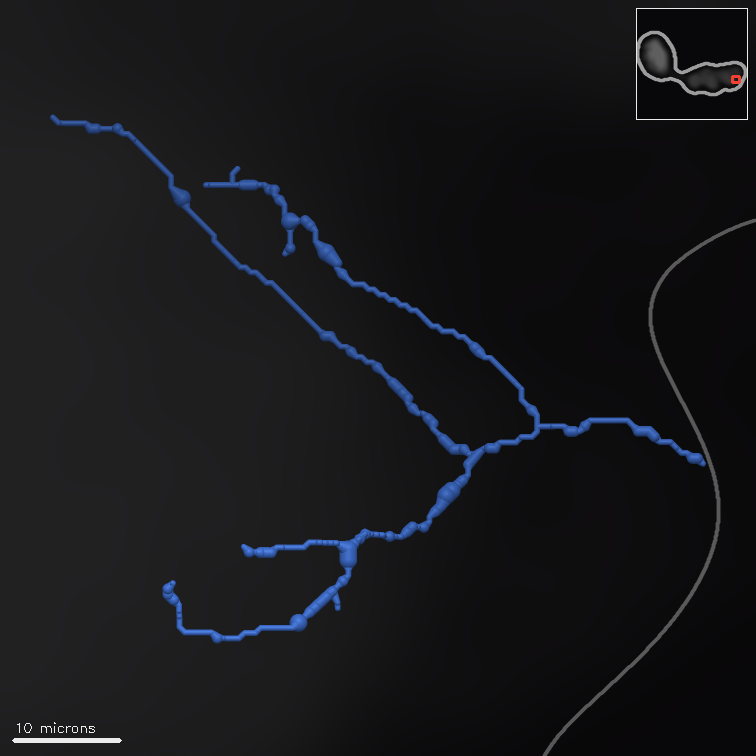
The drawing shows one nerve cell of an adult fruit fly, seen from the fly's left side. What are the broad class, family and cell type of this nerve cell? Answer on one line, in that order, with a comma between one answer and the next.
sensory neuron entering the nerve cord, class mechanosensory tactile, SNta45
